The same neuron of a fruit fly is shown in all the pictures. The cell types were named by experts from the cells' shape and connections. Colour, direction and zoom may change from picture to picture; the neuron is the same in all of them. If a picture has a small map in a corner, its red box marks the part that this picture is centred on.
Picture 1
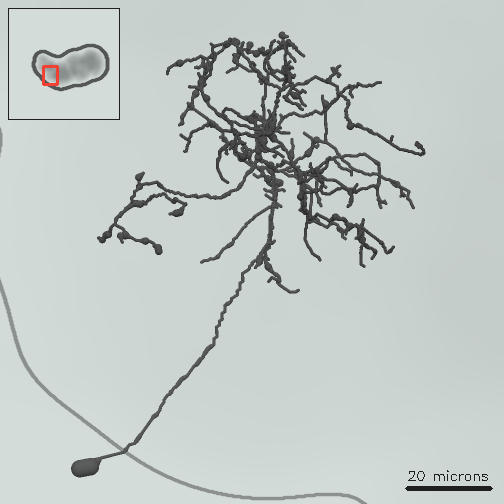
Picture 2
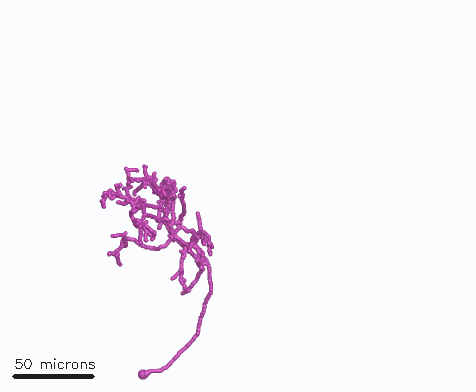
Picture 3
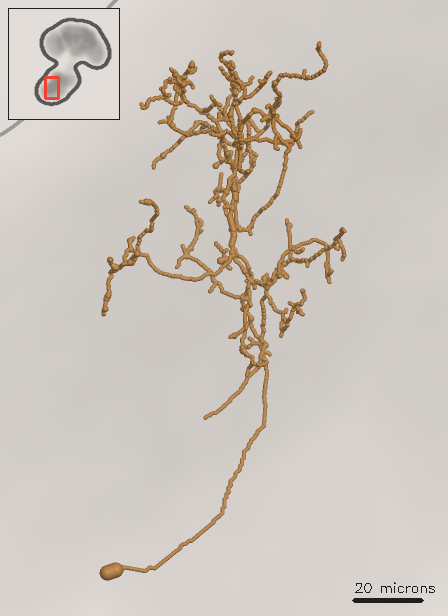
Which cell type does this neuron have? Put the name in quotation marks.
"IN04B103"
